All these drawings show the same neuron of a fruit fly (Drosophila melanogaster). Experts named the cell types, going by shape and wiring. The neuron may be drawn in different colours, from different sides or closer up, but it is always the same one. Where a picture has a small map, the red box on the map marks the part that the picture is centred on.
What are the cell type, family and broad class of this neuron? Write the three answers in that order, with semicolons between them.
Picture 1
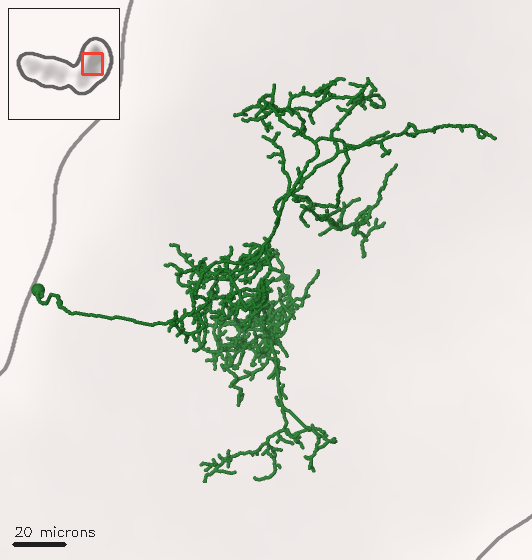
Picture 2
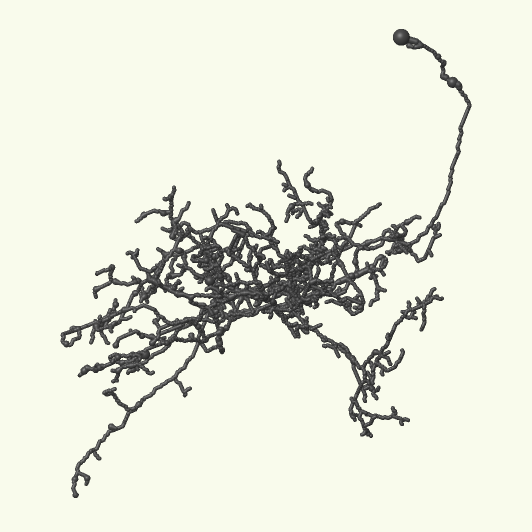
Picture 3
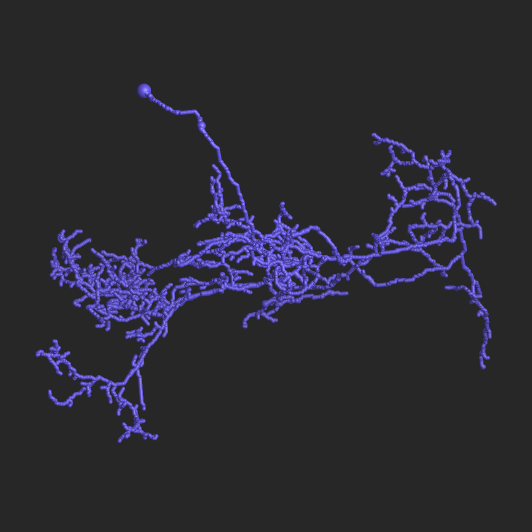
SMP583; hemilineage SLPpl2; central-brain intrinsic neuron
